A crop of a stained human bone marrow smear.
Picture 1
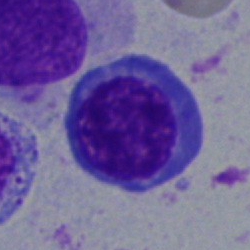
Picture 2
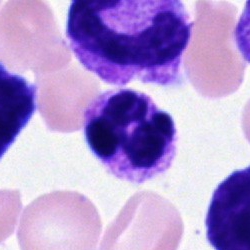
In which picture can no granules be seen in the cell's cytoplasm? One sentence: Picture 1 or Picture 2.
The cell seen in picture 1 shows no granules in its cytoplasm.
